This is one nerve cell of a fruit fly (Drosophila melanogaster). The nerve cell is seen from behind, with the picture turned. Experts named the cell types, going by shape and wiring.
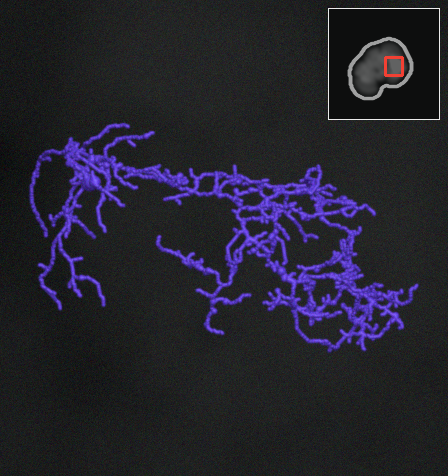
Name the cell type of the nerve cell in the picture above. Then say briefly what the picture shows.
Its cell type is IN19A074. This is a nerve-cord intrinsic neuron. Dozens of branch ends can be seen. In this view it is wider than it is tall.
